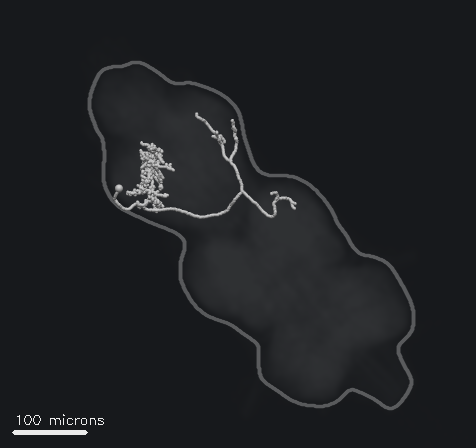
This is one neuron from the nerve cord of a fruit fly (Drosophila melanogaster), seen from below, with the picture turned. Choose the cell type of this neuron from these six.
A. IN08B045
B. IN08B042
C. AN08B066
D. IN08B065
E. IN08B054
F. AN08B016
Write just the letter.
D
